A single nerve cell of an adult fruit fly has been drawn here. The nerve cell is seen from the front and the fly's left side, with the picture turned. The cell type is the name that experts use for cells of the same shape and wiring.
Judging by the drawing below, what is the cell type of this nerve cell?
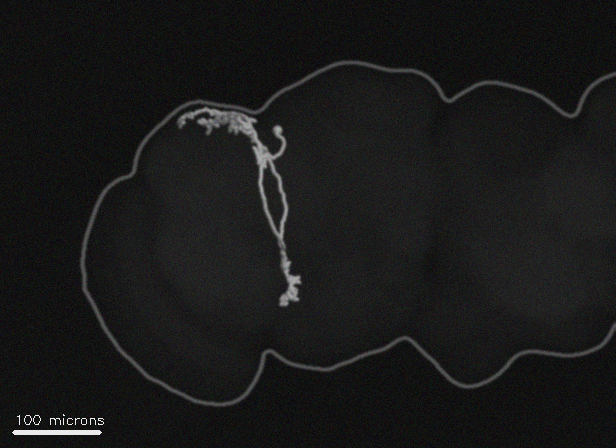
CB1081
